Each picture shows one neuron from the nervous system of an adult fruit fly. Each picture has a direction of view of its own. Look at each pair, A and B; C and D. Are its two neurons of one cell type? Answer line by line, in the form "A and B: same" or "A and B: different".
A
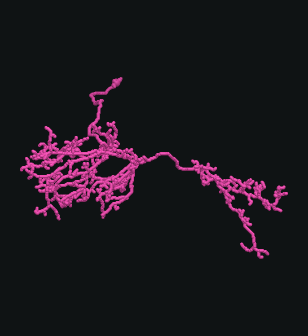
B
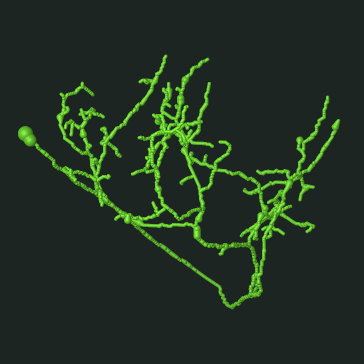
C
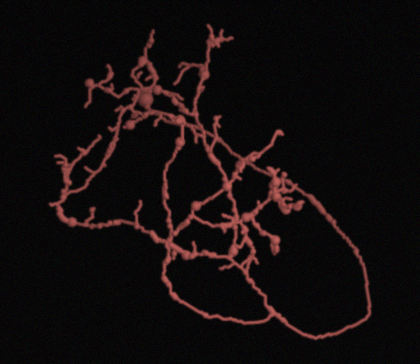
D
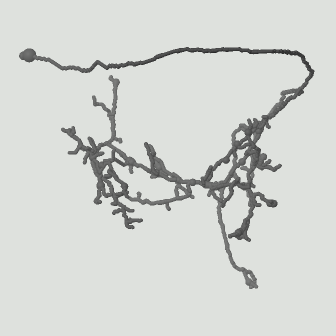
A and B: different
C and D: same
